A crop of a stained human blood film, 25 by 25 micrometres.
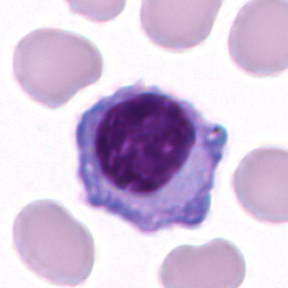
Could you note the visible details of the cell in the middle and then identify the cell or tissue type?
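Looking at the edge to begin with, the outline is irregular, with several small knobby projections along it. The nucleus isn't centred; it sits toward the upper left of the cell. Its chromatin appears dark purple and coarsely clumped. The cytoplasm, I notice, is a deeper blue at its outer edge than next to the nucleus. What I'm looking at, then, is a plasma cell.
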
